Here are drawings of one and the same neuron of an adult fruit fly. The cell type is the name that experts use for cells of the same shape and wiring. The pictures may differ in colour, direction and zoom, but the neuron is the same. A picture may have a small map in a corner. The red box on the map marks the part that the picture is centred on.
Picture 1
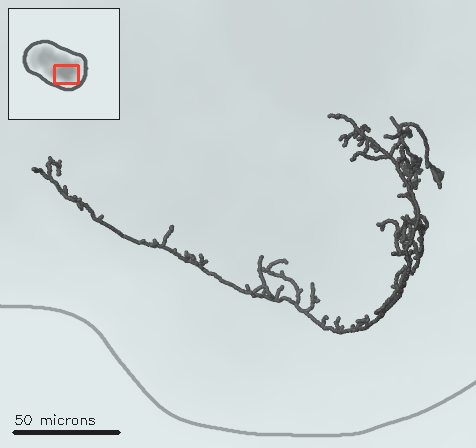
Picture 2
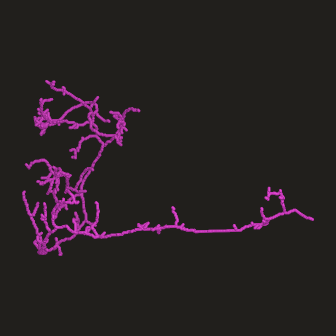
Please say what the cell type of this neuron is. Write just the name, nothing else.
IN19A083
